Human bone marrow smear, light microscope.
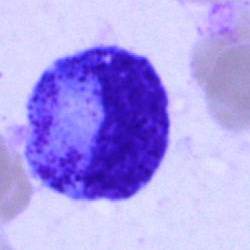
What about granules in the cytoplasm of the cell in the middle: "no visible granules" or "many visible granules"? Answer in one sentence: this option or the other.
This cell has a cytoplasm with many visible granules.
